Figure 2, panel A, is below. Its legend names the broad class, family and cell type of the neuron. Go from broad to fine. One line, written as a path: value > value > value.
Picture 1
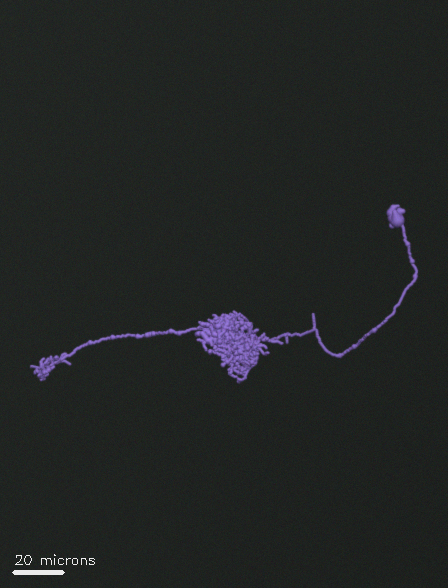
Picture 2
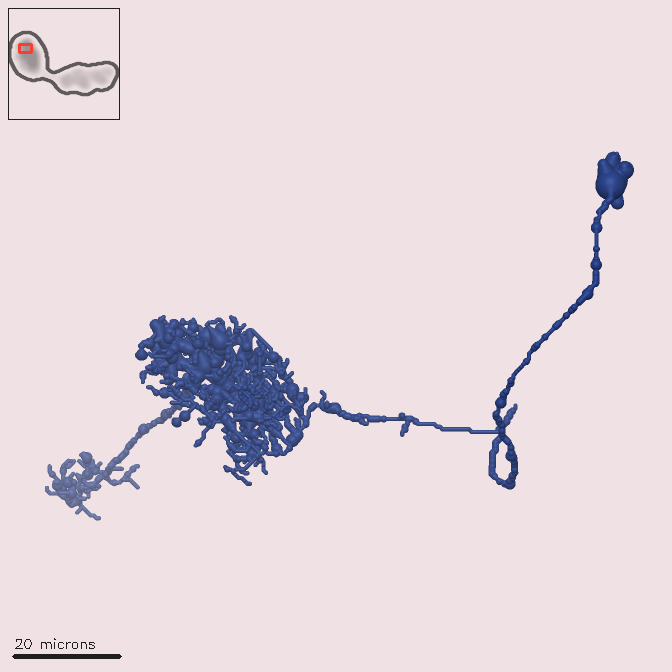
central-brain intrinsic neuron > class CX > EL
